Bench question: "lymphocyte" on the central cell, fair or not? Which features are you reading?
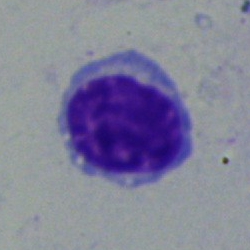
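Lymphocyte suits this cell better than erythroblast. First, the cytoplasm is pale blue: for lymphocyte, against erythroblast.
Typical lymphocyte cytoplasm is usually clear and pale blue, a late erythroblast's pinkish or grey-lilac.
Second, the clumped dark purple chromatin has lighter patches between the clumps, against erythroblast.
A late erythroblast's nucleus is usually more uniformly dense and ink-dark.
Third, the nucleus fills most of the cell, for lymphocyte.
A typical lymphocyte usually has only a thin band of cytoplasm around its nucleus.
Fourth, no granules are visible, which fits both.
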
